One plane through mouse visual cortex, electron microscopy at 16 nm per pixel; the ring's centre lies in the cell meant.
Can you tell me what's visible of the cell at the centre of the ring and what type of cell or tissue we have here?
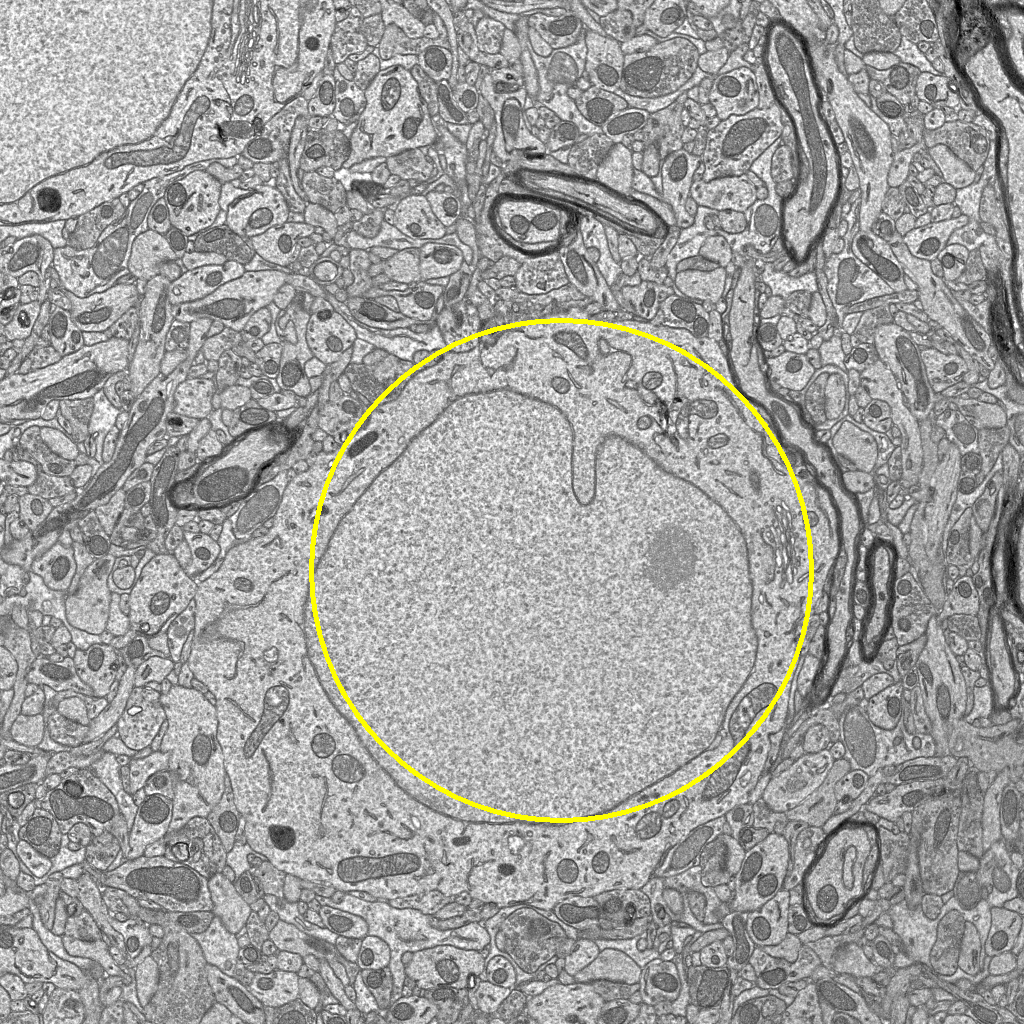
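Looking first at the nucleus: it is large, roughly round, and shows whole in this plane. A single deep, narrow infolding of the envelope enters from the top. The chromatin is pale and finely dispersed, and I see no dark clumps along the envelope. In the right half sits one darker, granular nucleolus. The cell is an excitatory neuron.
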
